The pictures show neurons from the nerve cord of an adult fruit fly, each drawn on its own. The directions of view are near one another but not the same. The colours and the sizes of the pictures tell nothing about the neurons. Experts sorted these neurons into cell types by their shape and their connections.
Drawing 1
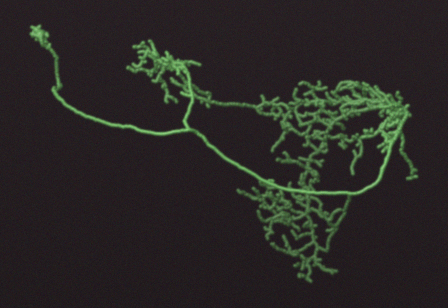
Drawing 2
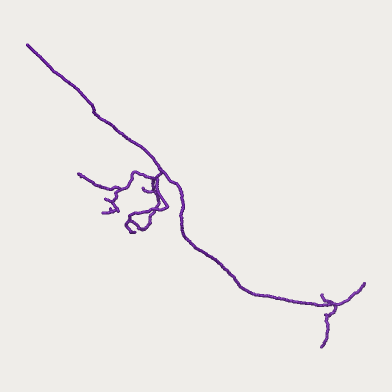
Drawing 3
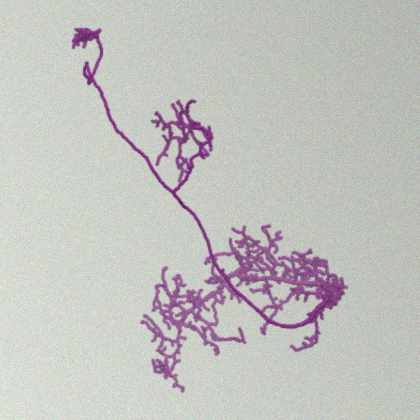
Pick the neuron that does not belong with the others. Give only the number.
2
